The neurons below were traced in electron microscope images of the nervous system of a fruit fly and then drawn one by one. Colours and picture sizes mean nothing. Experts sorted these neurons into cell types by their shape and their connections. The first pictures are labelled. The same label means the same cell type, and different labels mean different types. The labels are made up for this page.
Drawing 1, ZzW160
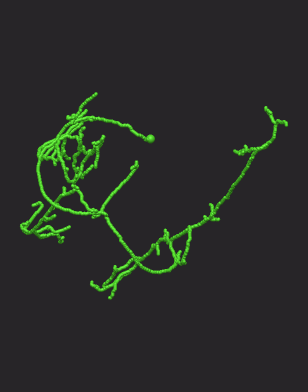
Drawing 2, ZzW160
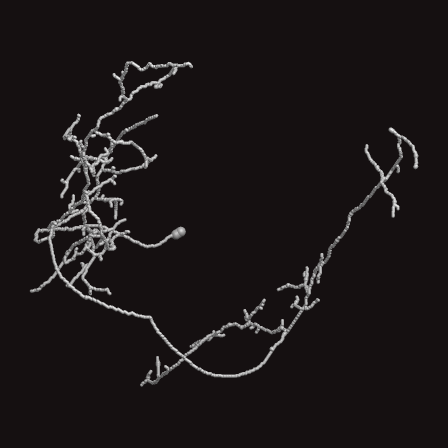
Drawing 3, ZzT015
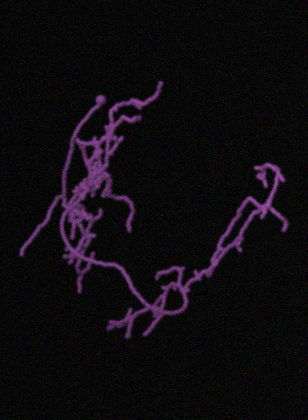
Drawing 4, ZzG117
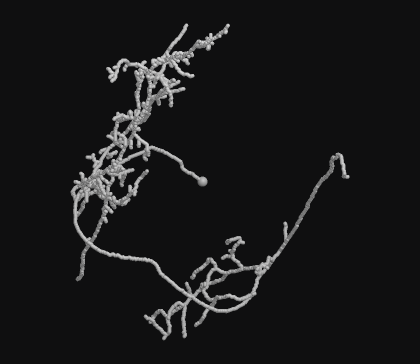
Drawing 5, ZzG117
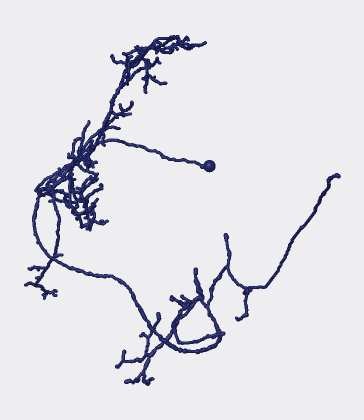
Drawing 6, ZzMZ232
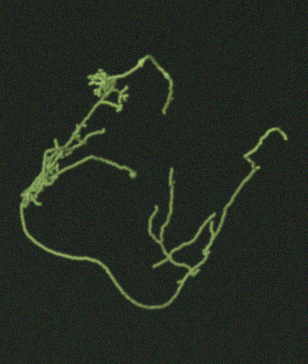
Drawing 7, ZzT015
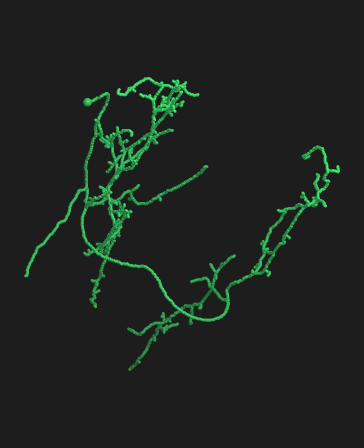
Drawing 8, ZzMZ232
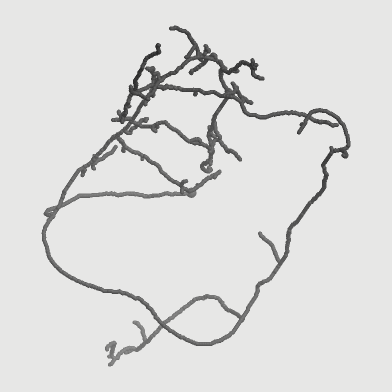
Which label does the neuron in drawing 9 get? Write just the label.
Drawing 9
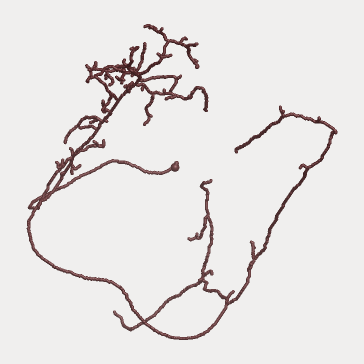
ZzMZ232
